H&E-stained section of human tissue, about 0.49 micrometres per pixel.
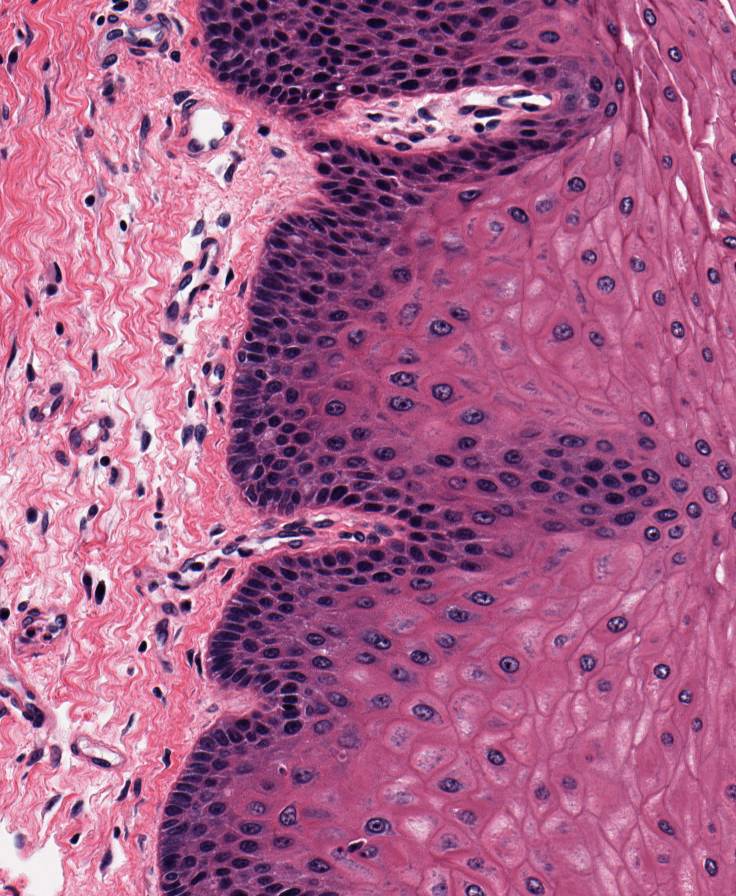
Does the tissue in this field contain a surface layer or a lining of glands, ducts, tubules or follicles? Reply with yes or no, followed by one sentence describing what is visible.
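Yes. Stratified squamous epithelium fills the right two-thirds of the field and connective tissue fills the left third.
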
